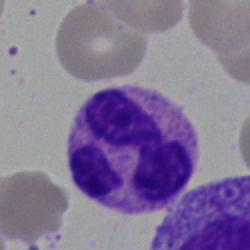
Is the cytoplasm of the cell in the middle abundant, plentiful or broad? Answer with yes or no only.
Yes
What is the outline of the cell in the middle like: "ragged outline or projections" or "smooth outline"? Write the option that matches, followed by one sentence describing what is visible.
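Smooth outline. The cell outline is round and smooth.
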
